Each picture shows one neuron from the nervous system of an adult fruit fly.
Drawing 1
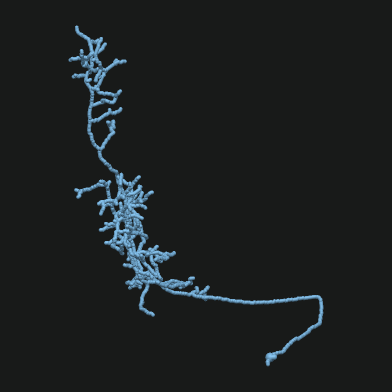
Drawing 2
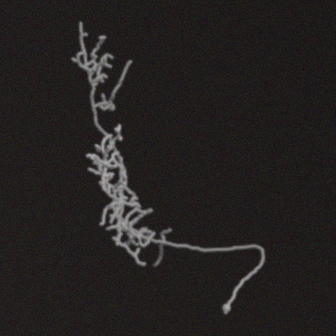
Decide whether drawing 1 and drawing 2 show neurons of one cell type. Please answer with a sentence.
They are of the same cell type.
